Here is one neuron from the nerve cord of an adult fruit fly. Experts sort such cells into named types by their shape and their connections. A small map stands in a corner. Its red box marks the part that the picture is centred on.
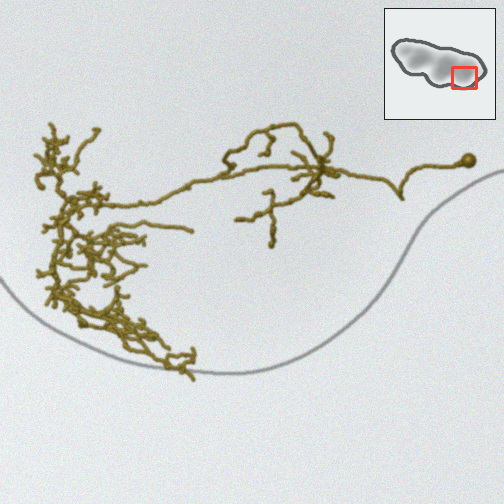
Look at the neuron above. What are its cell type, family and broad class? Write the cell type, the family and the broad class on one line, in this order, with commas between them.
IN16B076, hemilineage 16B, nerve-cord intrinsic neuron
